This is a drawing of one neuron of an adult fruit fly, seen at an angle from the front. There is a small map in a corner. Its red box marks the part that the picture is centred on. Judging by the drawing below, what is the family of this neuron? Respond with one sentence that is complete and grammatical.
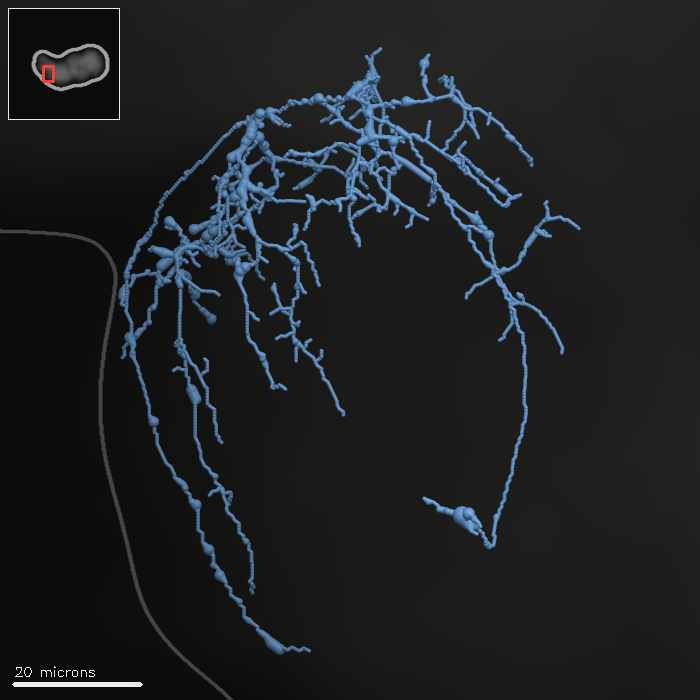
This neuron is grouped under the hemilineage 08A family.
